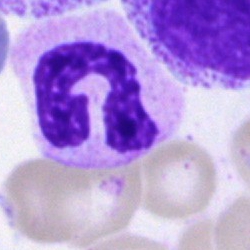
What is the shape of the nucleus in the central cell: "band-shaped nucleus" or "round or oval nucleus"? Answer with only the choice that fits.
Band-shaped nucleus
